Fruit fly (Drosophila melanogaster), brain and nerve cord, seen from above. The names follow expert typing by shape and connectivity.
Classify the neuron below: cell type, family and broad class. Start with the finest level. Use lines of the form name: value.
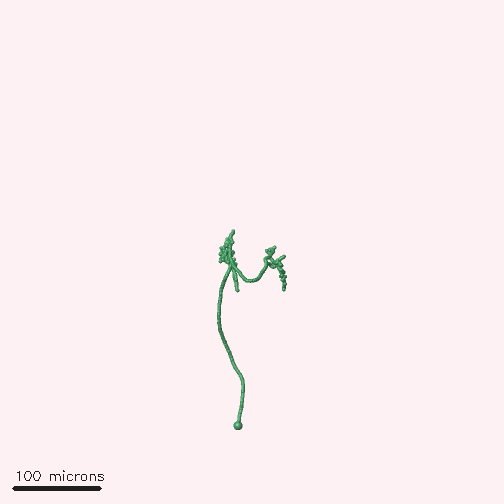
cell type: IN06A115
family: hemilineage 06A
broad class: nerve-cord intrinsic neuron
